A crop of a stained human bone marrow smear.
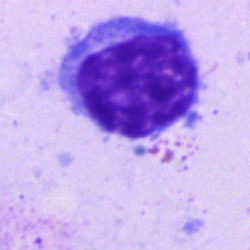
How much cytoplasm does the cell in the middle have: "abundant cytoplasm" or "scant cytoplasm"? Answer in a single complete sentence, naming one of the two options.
There is only scant cytoplasm around the nucleus of this cell.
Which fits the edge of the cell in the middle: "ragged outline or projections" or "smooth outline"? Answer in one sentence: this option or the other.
In outline, this cell is rough rather than smooth and even.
